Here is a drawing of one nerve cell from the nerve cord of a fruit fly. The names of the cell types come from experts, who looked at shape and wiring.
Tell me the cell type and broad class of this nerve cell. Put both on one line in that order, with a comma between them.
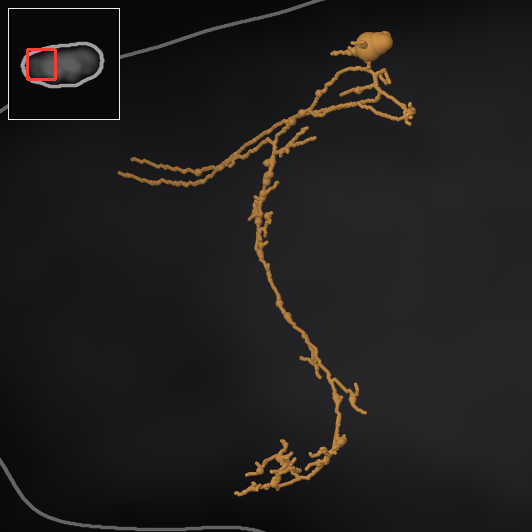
ANXXX338, ascending neuron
